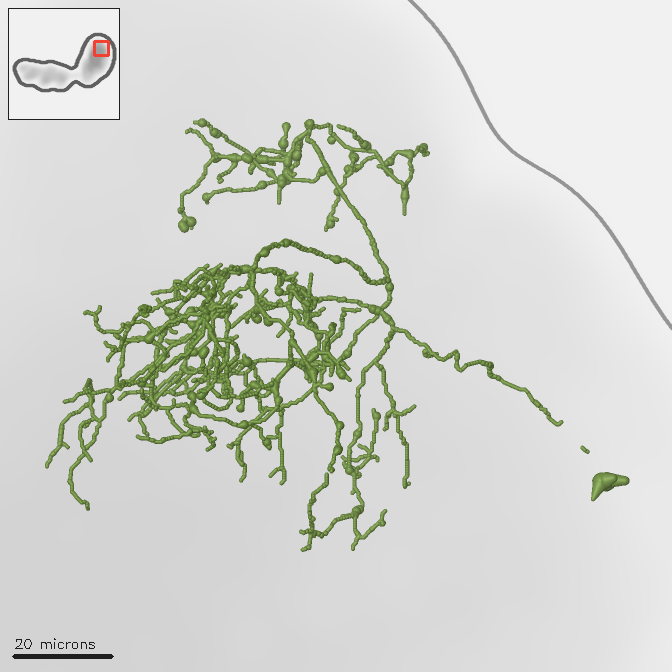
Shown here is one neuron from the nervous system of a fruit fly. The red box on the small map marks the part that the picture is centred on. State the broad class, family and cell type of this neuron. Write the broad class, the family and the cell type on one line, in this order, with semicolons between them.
central-brain intrinsic neuron; hemilineage SMPad1; SMP088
